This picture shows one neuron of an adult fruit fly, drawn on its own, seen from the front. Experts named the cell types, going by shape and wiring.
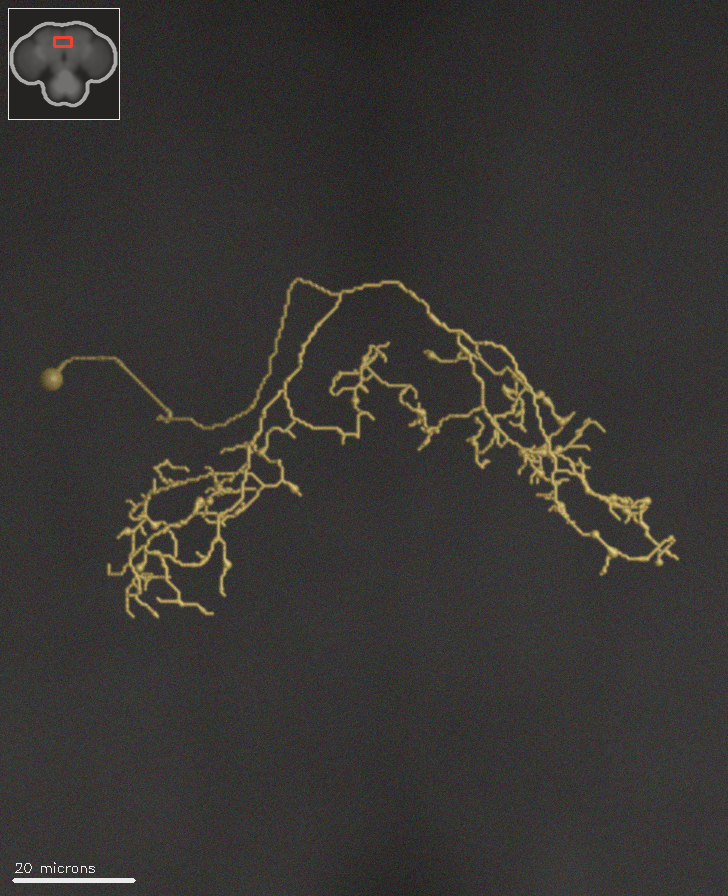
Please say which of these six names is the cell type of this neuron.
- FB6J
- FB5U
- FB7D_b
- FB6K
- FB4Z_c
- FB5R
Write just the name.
FB5R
